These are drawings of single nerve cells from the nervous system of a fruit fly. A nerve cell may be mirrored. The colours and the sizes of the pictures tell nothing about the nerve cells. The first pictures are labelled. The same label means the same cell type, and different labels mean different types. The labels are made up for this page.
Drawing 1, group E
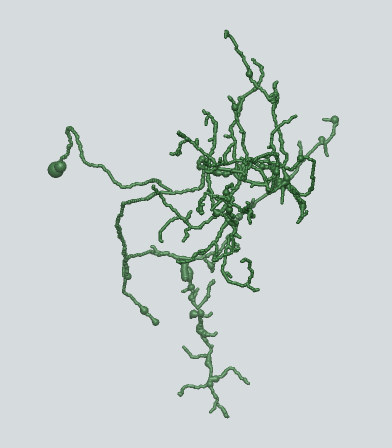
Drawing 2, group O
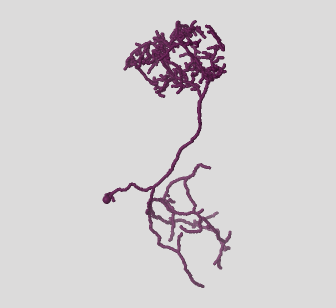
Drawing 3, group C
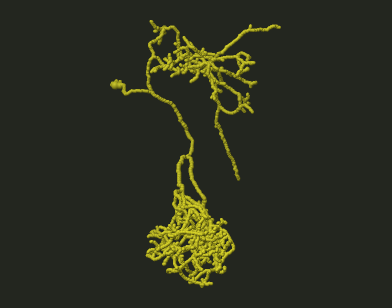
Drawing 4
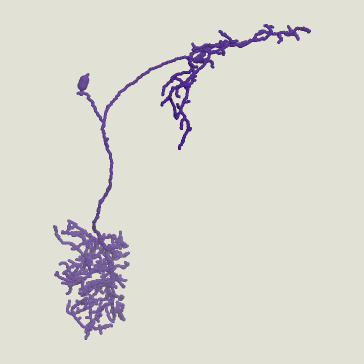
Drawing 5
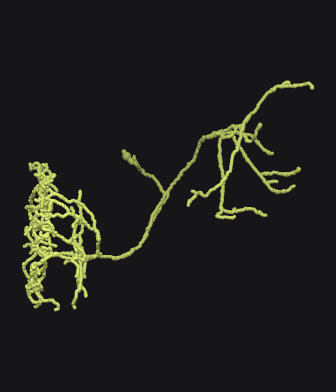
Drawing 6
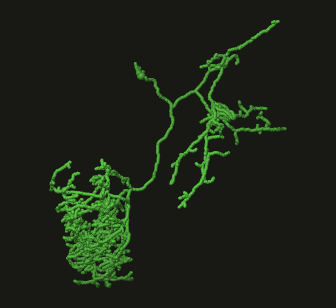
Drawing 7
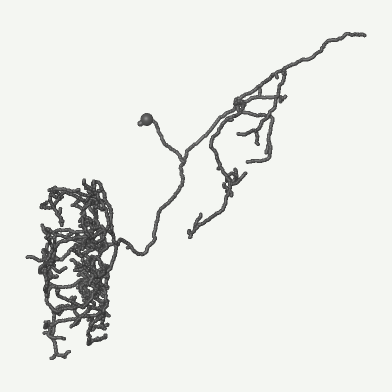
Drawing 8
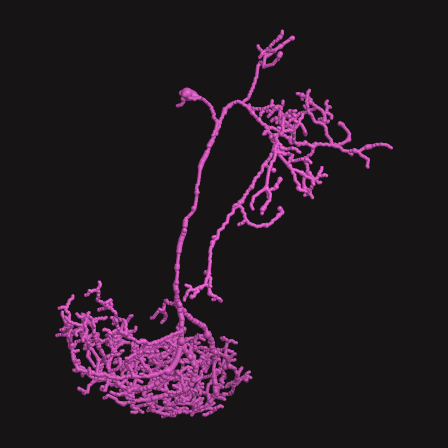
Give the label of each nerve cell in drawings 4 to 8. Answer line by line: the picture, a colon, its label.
4: group E
5: group O
6: group C
7: group O
8: group C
